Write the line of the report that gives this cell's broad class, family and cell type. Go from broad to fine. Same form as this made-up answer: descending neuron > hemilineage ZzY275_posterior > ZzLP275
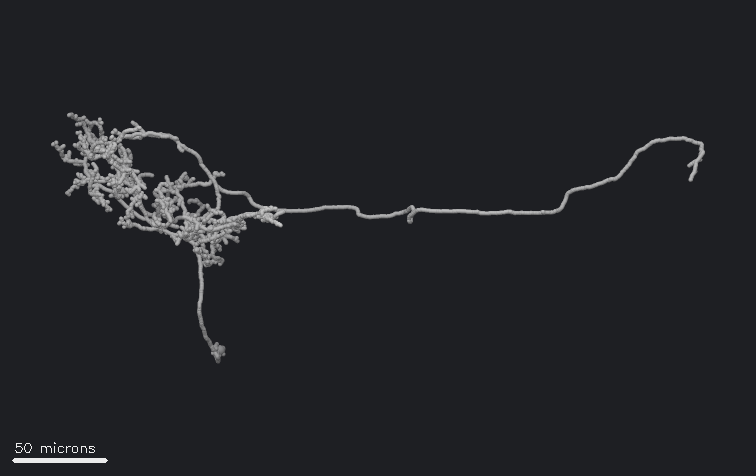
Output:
central-brain intrinsic neuron > hemilineage VLPl&p2_posterior > PVLP127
